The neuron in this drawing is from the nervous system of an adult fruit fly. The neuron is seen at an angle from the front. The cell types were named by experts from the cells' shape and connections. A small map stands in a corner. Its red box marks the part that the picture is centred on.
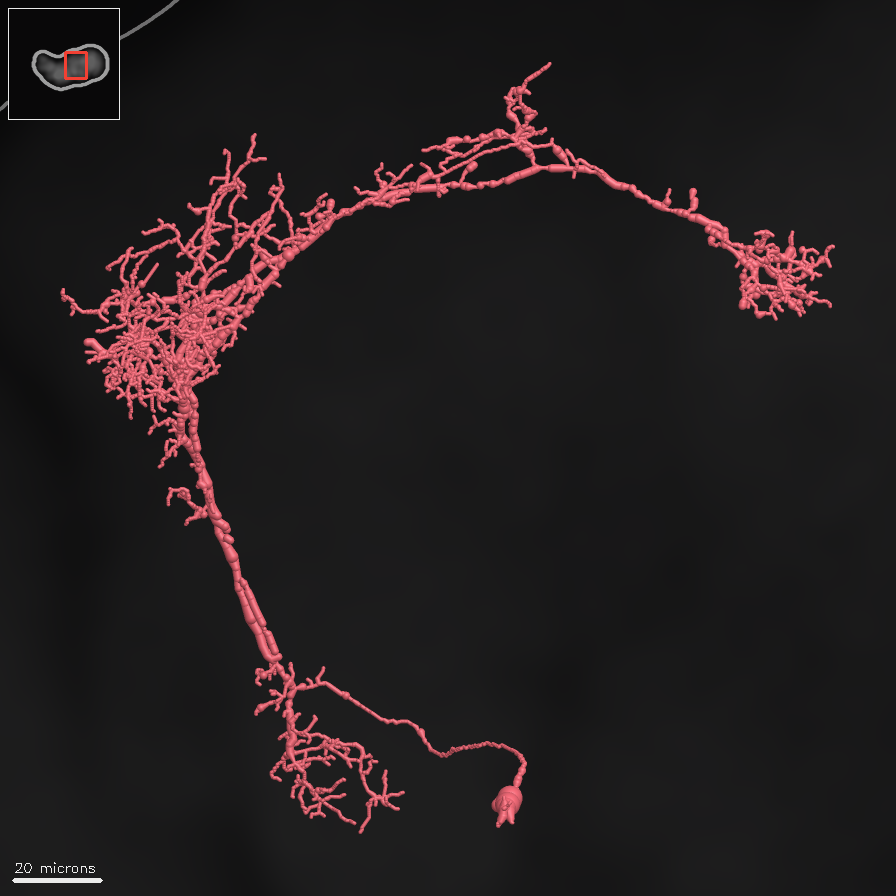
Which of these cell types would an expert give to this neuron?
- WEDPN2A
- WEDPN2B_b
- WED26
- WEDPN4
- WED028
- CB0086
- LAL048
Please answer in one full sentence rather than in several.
Classified by cell type, this neuron is WEDPN4.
